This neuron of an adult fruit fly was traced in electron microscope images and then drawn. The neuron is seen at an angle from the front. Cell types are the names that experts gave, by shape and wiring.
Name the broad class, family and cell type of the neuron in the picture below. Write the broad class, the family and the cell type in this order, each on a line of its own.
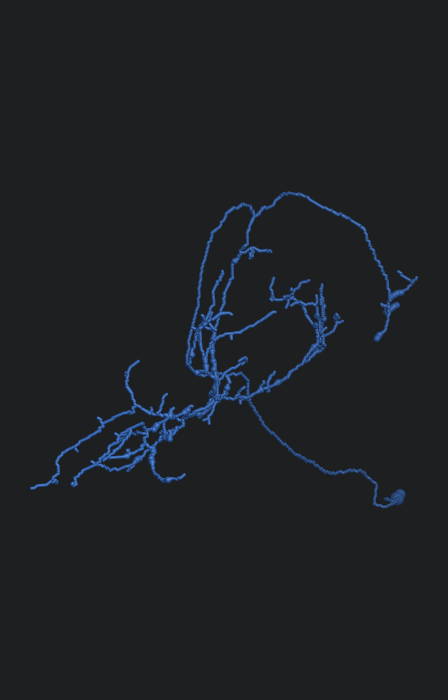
nerve-cord intrinsic neuron
hemilineage 02A
IN02A045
